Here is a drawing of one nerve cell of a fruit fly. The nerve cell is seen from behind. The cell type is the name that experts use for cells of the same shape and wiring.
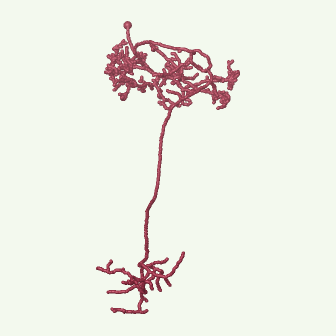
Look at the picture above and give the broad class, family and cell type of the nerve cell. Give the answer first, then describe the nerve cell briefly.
It is a descending neuron. The family is hemilineage MD3. The cell type is DNge098. Its cell body lies at the top of the picture. As drawn here it is taller than it is wide.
